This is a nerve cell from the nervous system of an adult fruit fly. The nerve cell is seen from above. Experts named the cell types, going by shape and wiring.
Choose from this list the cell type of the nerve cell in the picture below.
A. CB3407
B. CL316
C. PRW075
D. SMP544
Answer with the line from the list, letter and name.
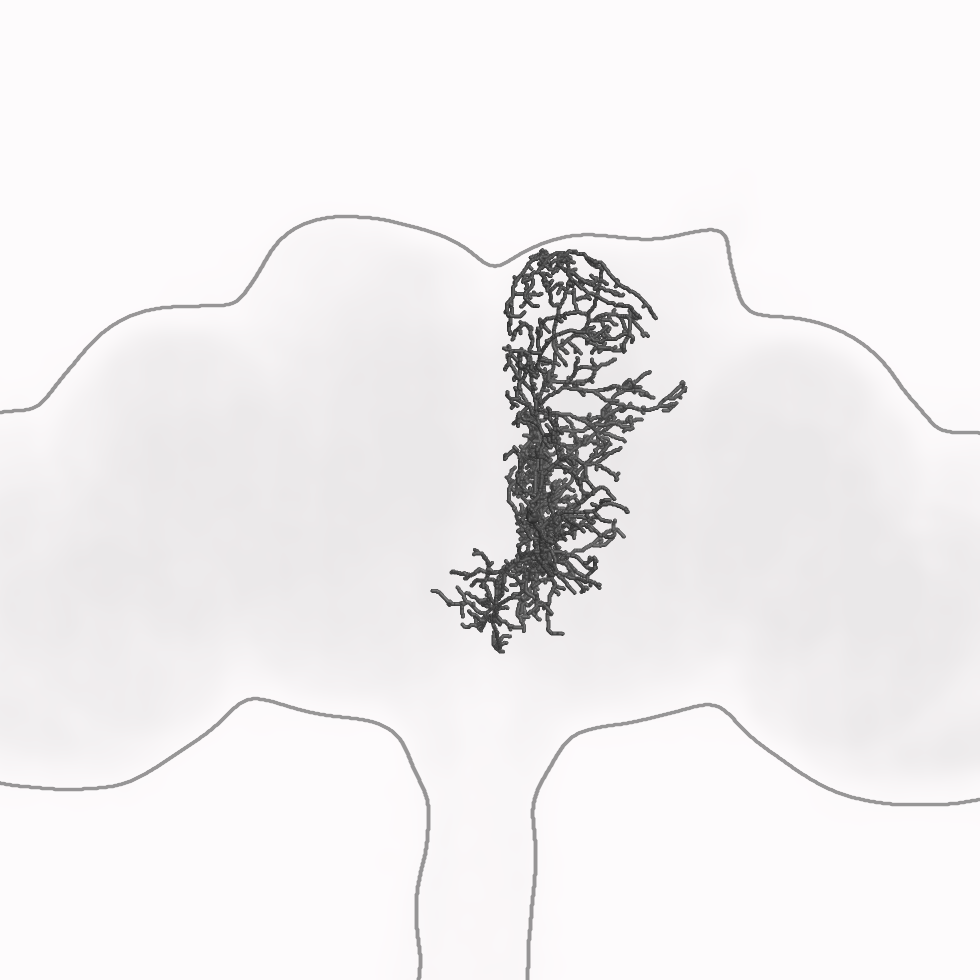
D. SMP544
